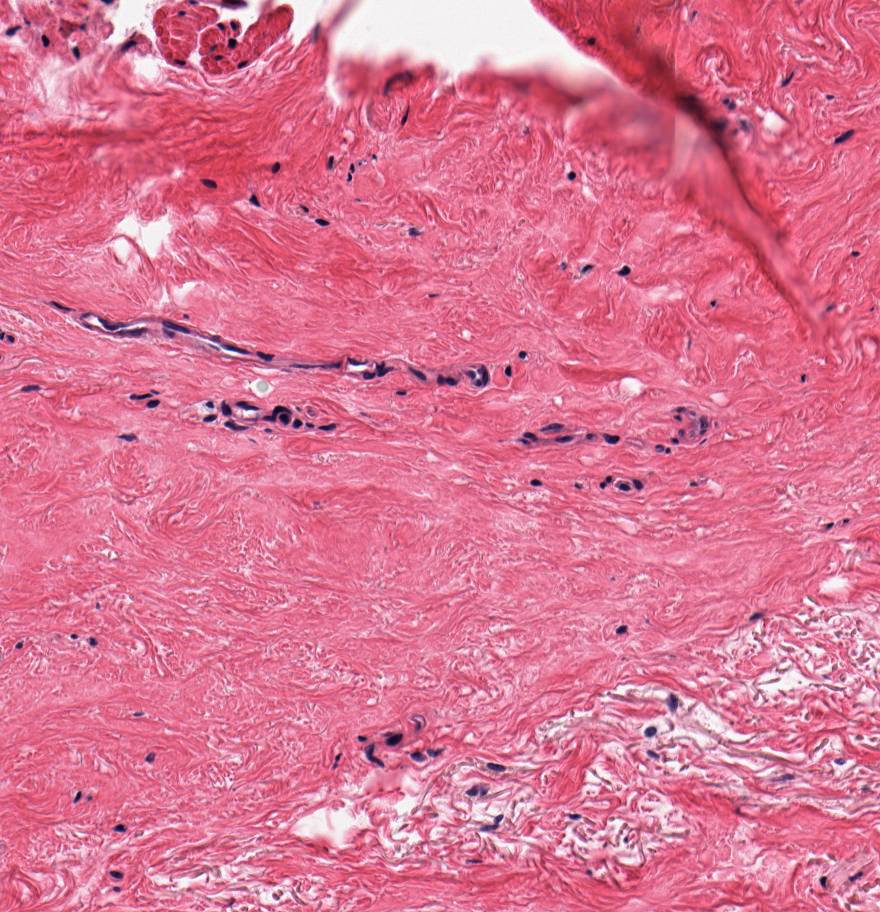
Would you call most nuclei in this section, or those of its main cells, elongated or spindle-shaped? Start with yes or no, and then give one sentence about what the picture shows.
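Yes. Cells are sparse, shown mostly as small, dark, elongated fibroblast nuclei scattered among the collagen.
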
